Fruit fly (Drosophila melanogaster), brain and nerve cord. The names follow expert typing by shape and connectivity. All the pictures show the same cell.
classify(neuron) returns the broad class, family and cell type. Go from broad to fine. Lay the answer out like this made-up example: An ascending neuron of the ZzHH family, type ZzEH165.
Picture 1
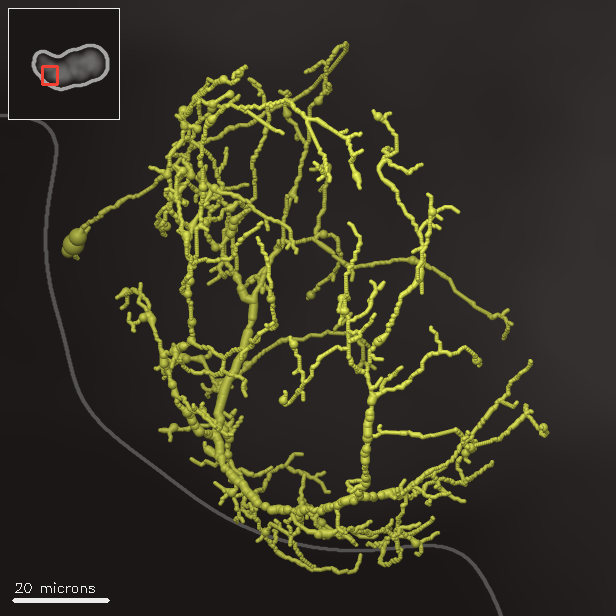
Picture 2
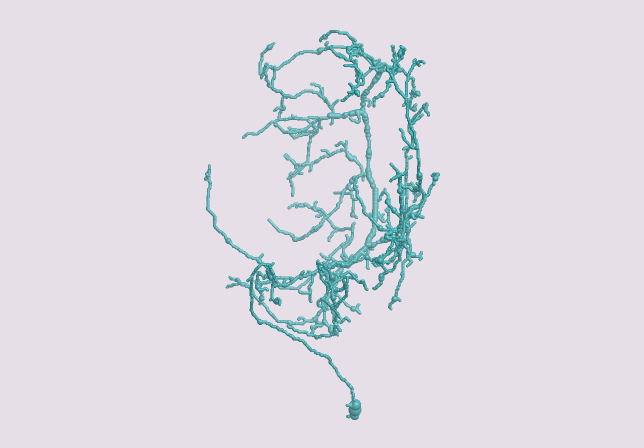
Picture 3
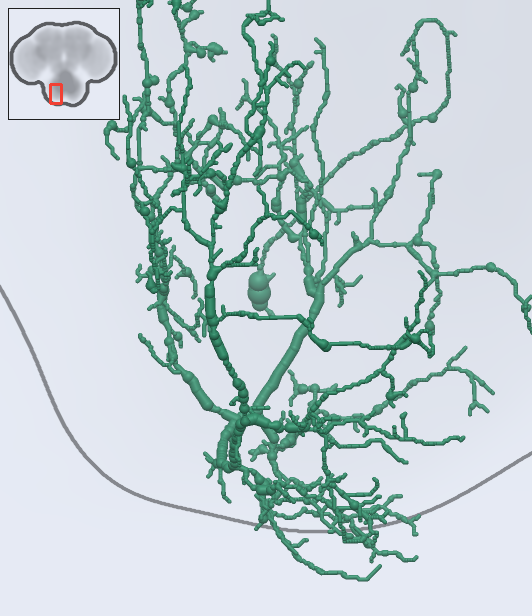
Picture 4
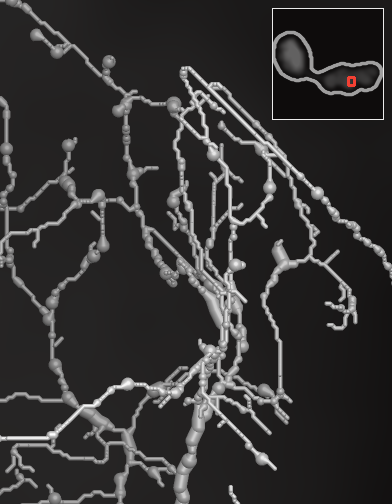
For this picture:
A nerve-cord intrinsic neuron of hemilineage 03A, type IN03A060.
